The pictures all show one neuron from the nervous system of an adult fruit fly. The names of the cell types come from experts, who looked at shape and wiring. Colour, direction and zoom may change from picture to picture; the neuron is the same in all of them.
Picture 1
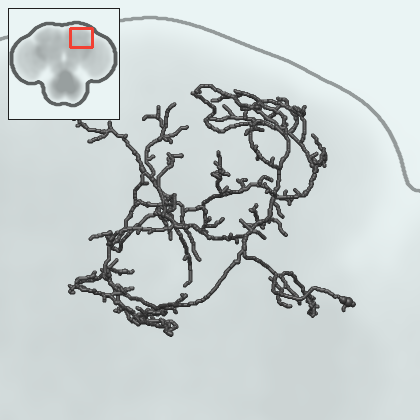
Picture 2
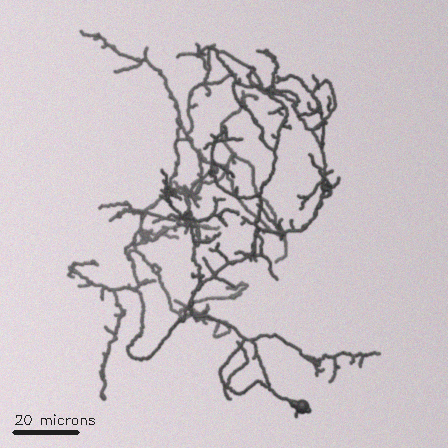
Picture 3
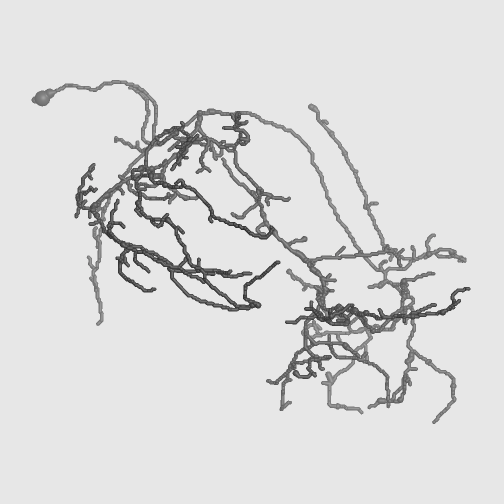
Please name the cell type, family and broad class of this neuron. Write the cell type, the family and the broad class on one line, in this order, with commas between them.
CB3908, hemilineage SLPa&l1_anterior, central-brain intrinsic neuron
